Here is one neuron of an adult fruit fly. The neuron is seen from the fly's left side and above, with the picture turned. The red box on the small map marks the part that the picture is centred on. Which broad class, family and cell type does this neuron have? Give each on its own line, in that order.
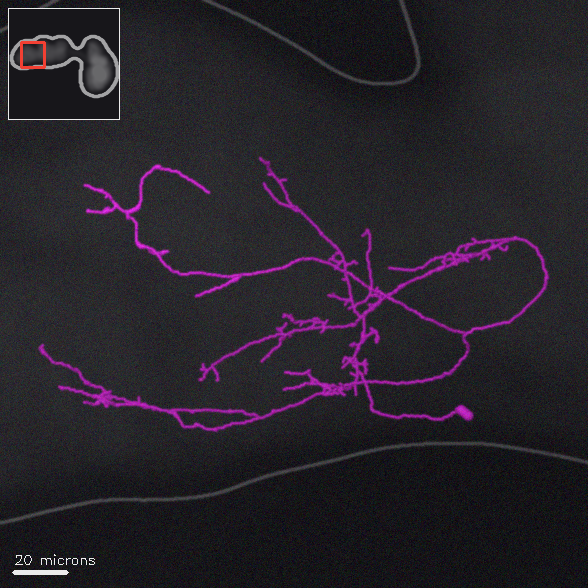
nerve-cord intrinsic neuron
hemilineage 18B
IN18B048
